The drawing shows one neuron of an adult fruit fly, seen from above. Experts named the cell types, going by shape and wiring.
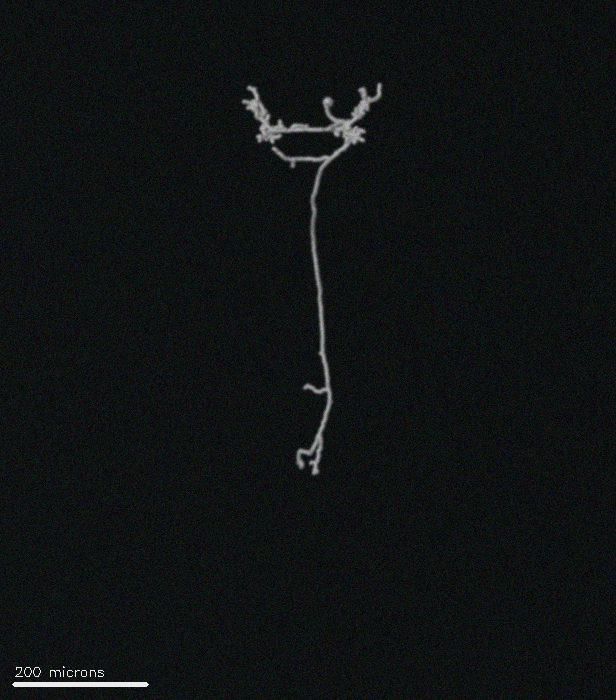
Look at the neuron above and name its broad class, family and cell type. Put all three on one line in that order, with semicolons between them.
descending neuron; hemilineage MX3; DNg106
